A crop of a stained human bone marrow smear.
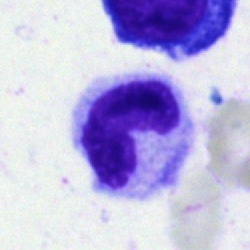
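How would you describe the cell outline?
Roughly round, with a smooth border.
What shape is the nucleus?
Curved into a thick C or horseshoe, with its concave side toward the lower right.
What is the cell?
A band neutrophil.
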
